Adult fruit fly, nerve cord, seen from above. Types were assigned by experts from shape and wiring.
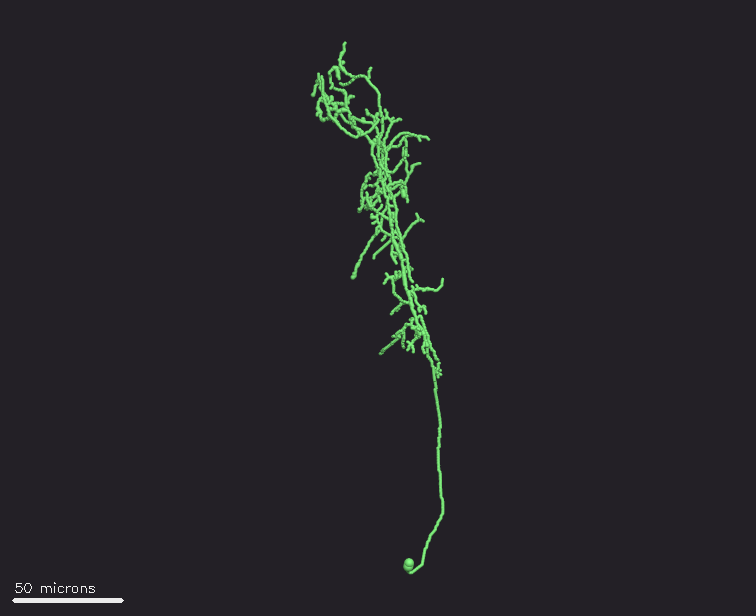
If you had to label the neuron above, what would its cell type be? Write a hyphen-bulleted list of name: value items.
- cell type: IN03B063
